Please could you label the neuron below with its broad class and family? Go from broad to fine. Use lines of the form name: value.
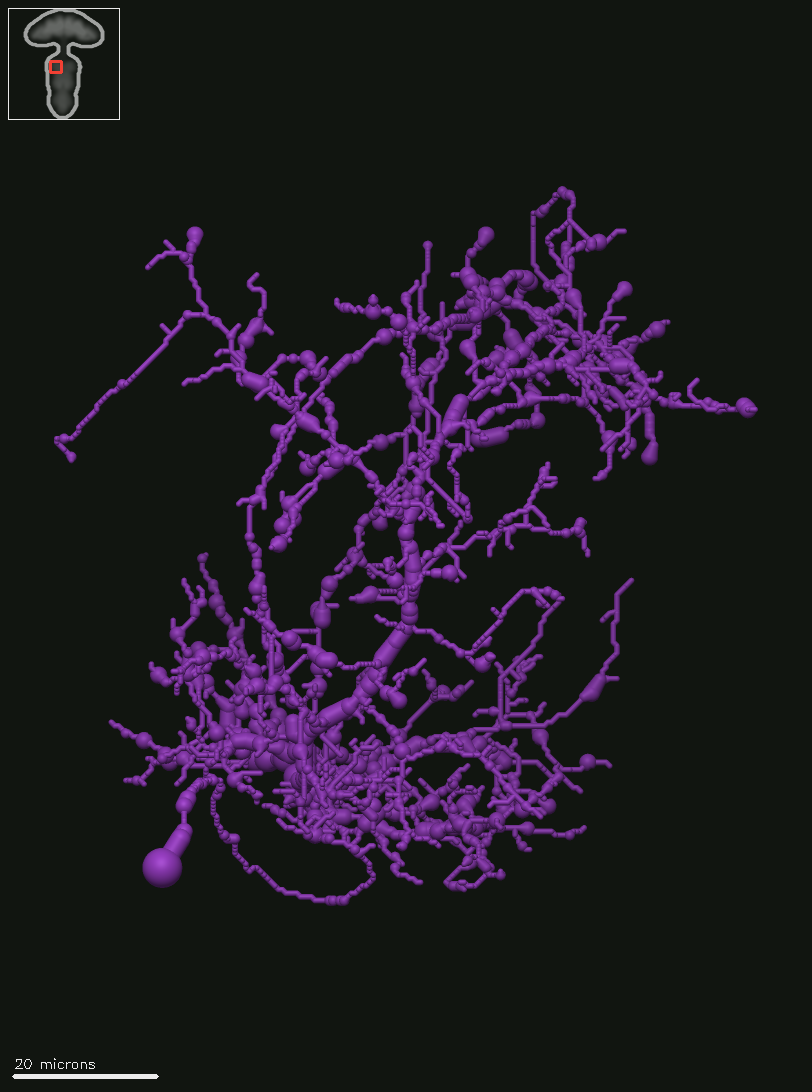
broad class: nerve-cord intrinsic neuron
family: hemilineage 03A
